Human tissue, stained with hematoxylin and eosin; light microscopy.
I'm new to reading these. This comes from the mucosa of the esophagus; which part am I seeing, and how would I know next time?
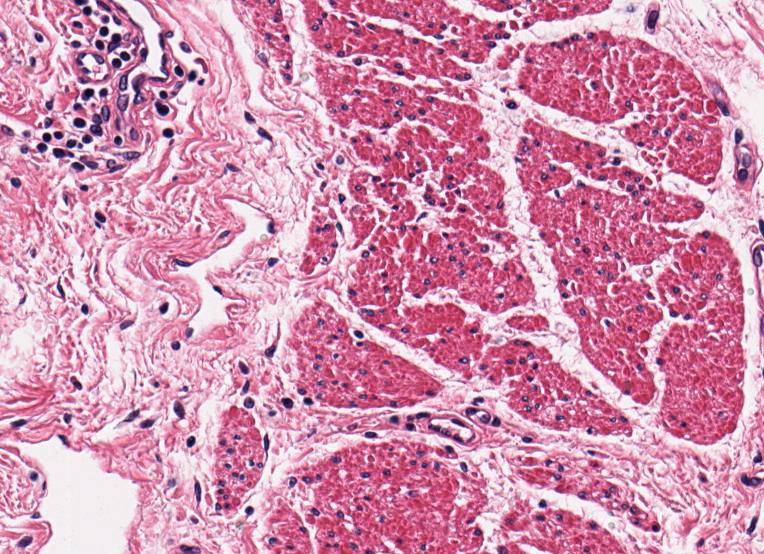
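So this is smooth muscle: separate bundles, cut across, fill the right two-thirds.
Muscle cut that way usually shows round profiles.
The small, round, dark nuclei sit within their cells throughout the bundles, not along the edges. Thin pale pink septa part the bundles; the left third is loose connective tissue, wavy pink collagen with scattered elongated nuclei.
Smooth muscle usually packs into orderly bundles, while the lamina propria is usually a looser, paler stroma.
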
